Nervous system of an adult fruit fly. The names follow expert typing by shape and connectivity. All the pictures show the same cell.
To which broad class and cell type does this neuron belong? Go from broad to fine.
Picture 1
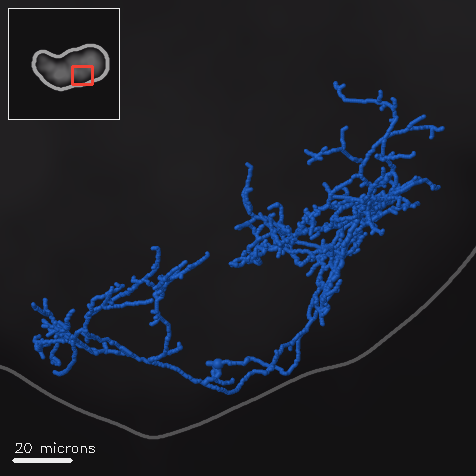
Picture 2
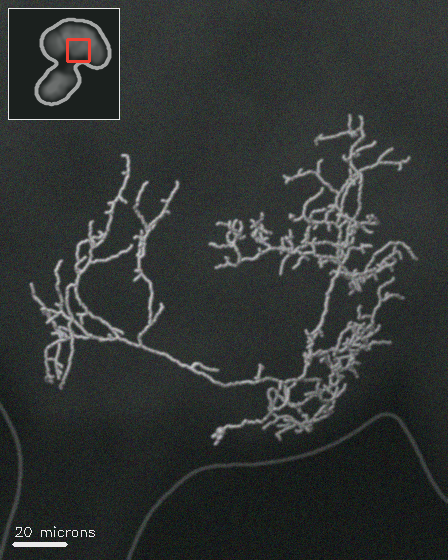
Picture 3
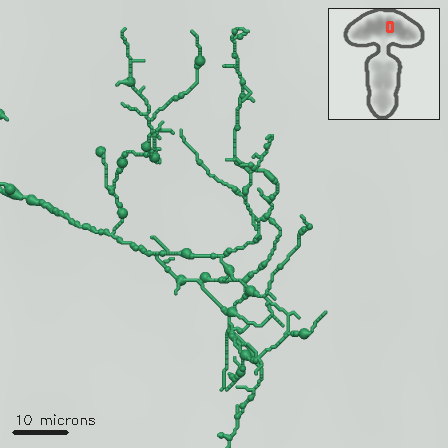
central-brain intrinsic neuron; GNG204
